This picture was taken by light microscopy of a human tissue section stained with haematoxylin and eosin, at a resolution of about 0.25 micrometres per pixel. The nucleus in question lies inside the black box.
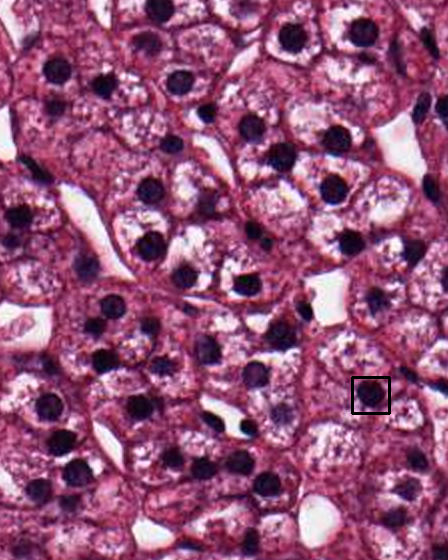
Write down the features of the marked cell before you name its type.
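The nucleus is round with a smooth outline and sits near the middle of the cell. The nucleus is stained dark and evenly, about as dark as or darker than the neighbouring nuclei, and is of similar size to them. The cytoplasm is plentiful and pale pink-purple, with a bubbly look from many small clear spaces. The cell is bounded by thin pink borders and lies packed among similar large polygonal cells with the same pale bubbly cytoplasm. This is an adrenal cortical cell.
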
